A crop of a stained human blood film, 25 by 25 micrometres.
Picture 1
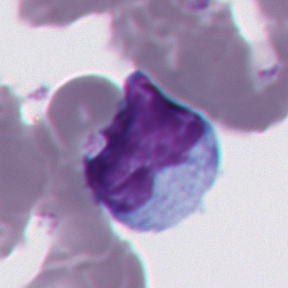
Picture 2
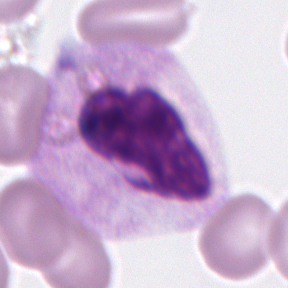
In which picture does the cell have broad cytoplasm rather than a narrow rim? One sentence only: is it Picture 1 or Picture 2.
Abundant cytoplasm surrounds the nucleus in picture 2.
